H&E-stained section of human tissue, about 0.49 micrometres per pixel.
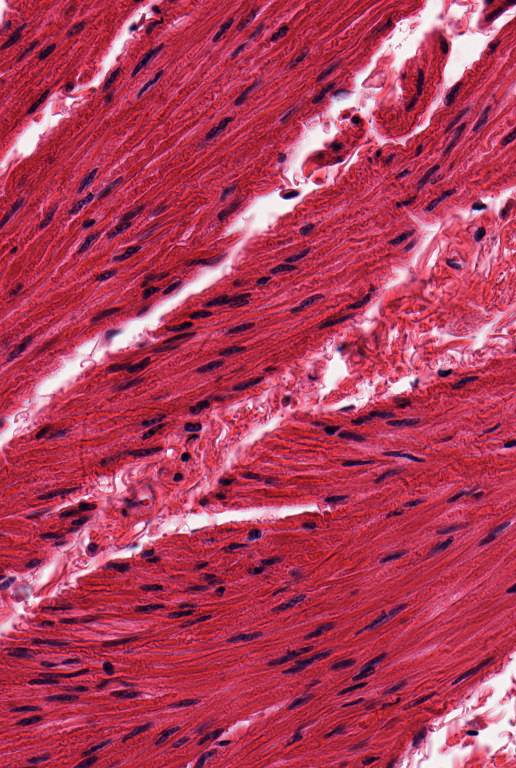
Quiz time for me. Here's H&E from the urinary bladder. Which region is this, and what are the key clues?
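First, the tissue is smooth muscle. Second, its fibres form broad bundles separated by narrow white clefts that run parallel to them. Third, the nuclei are elongated and cigar-shaped, their long axes aligned with the fibres. Fourth, the cytoplasm stains a deep, intense red with eosin, and no cross-striations show.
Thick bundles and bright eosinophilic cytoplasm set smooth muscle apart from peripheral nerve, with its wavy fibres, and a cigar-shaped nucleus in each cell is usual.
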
